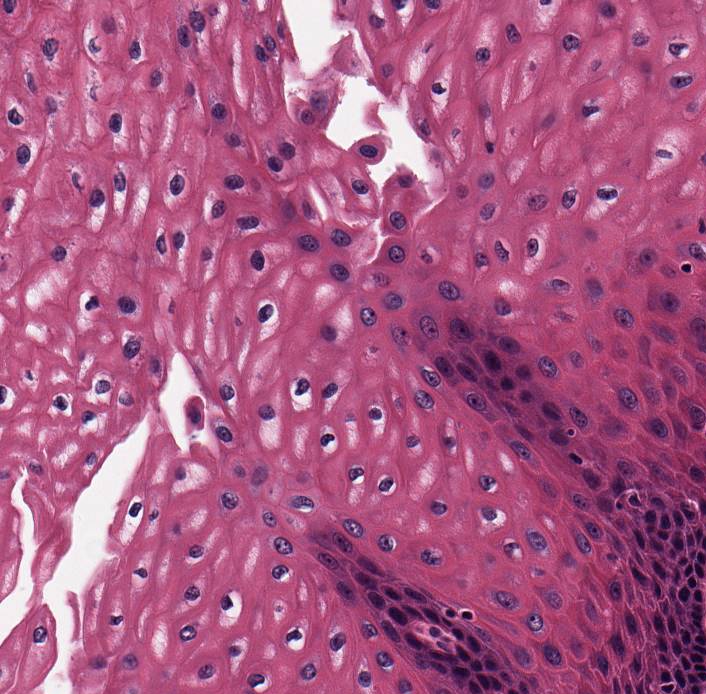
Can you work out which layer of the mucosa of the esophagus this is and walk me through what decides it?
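The field shows stratified squamous nonkeratinized epithelium. Its deepest layers lie at the lower right, where basal and parabasal cells with dark nuclei and scant cytoplasm crowd into a diagonal dark purple band.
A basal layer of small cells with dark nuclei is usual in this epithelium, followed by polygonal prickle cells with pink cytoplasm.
Above the basal band, cells have abundant pink cytoplasm and polygonal outlines, maturing toward the upper left. No glands appear in the field.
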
